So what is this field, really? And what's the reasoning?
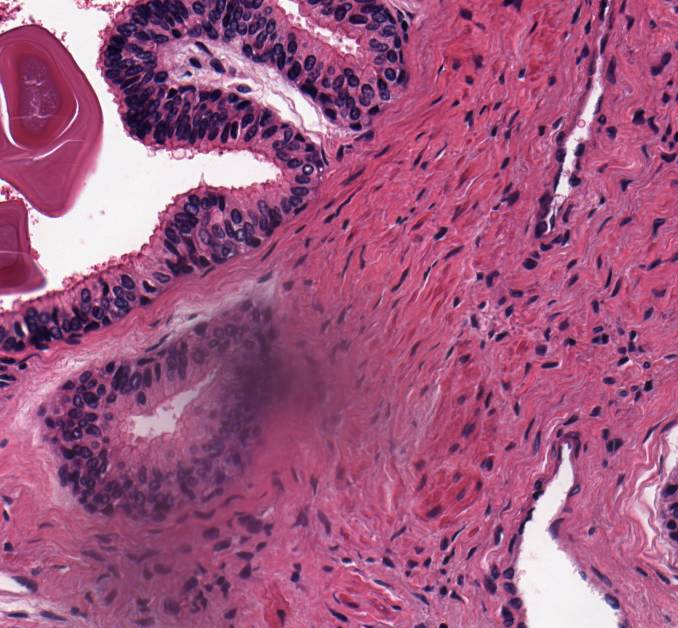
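The field mainly shows fibromuscular stroma, filling the centre and right. This stroma is densely eosinophilic and holds many spindle cells with elongated dark nuclei.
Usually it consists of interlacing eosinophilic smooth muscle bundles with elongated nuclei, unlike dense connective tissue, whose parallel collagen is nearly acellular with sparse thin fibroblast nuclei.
Along the left side lie gland-lined spaces, the upper-left one with a folded lining of tall columnar cells whose crowded, dark, oval nuclei are stacked at several levels.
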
